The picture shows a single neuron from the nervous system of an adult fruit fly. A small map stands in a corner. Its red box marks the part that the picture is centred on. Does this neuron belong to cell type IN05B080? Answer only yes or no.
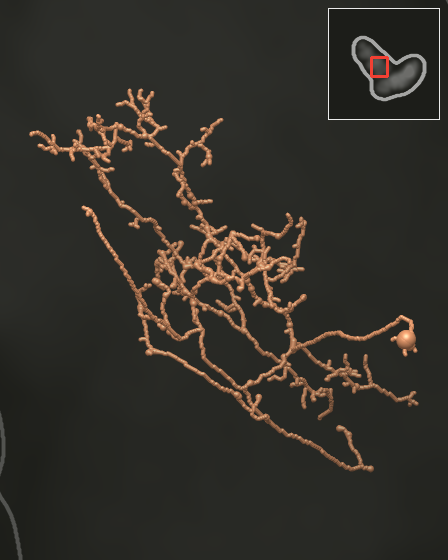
yes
